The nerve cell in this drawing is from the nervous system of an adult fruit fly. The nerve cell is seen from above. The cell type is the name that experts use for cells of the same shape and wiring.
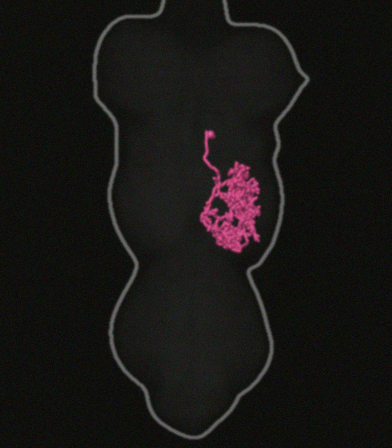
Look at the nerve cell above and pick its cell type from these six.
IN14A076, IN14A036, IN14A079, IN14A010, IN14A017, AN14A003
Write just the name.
IN14A010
